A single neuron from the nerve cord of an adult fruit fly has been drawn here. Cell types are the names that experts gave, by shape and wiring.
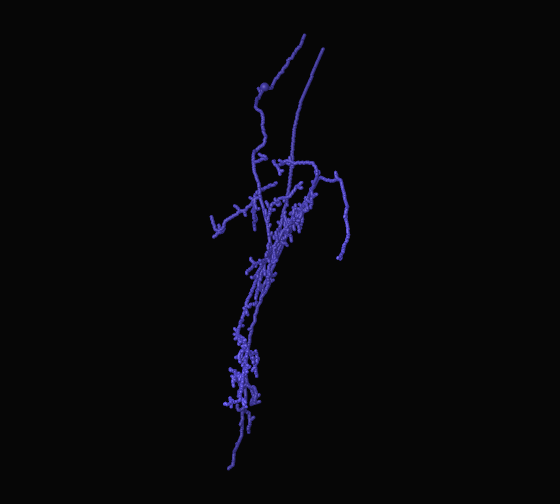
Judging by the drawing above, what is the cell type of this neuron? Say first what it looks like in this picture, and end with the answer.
The picture shows dozens of branch ends. In this view it is more than twice as tall as it is wide. This is an ascending neuron. It is of cell type AN08B096.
